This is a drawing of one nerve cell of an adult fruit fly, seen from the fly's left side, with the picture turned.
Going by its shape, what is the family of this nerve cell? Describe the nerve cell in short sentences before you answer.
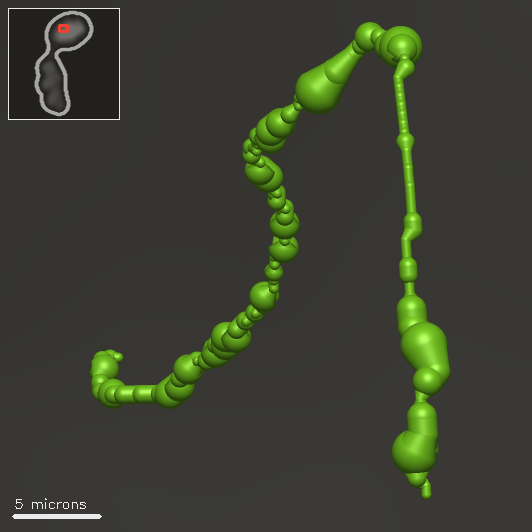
By the scale bar it is about 25 microns tall in this view. There are a dozen or fewer branch ends. This is a photoreceptor or other optic-lobe sensory neuron. Its family is called class visual.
